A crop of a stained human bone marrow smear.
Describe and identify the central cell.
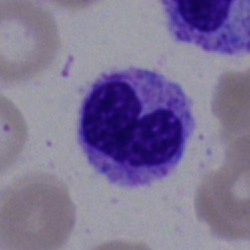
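A deep notch from the upper side gives the nucleus a kidney or heart shape. Its chromatin is dark purple and coarsely clumped. The cytoplasm is moderate in amount and pale lilac, with fine purple granules scattered through it. It is classed as a band neutrophil.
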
